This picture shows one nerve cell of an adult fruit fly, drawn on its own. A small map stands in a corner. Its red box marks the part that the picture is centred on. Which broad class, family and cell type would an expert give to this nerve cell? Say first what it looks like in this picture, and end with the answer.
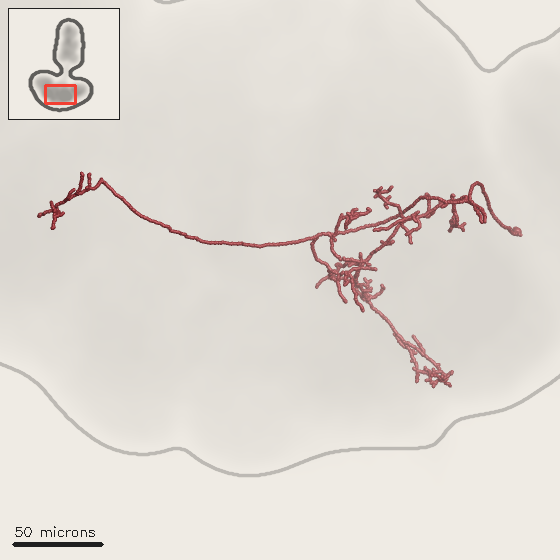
It lies in the brain. By the scale bar it is about 300 microns wide in this view. The picture shows dozens of branch ends. This is a central-brain intrinsic neuron. Its family is hemilineage VPNp&v1_posterior. The cell type is CL254.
